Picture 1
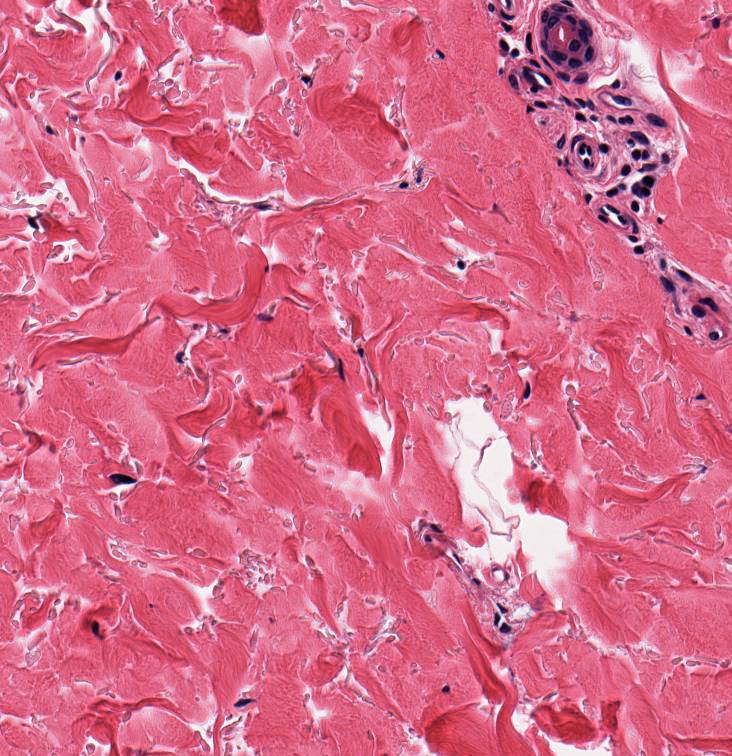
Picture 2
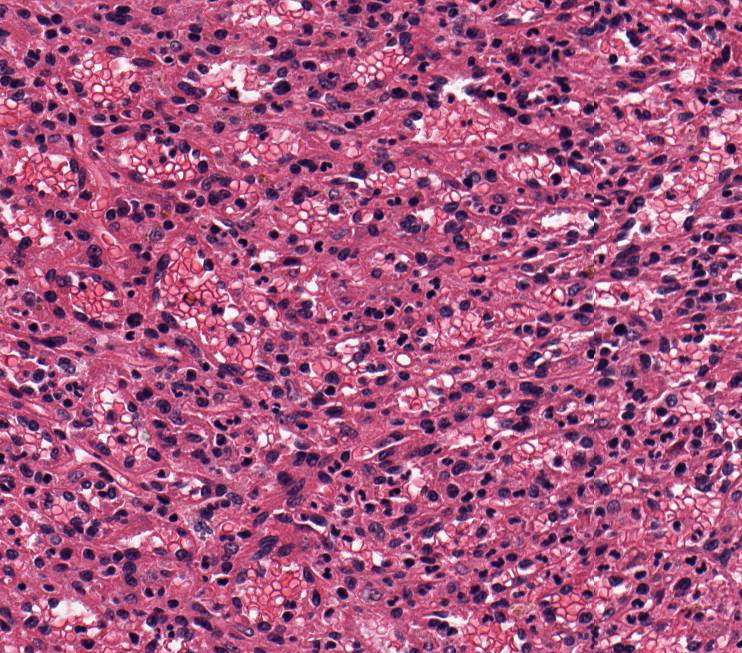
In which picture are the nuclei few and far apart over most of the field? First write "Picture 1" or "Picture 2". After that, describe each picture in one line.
Picture 1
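Picture 1: Cells are sparse, showing as scattered small, dark, elongated nuclei lying between the collagen bundles.
Picture 2: The whole field is densely and evenly cellular, with no organised units such as glands or follicles.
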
